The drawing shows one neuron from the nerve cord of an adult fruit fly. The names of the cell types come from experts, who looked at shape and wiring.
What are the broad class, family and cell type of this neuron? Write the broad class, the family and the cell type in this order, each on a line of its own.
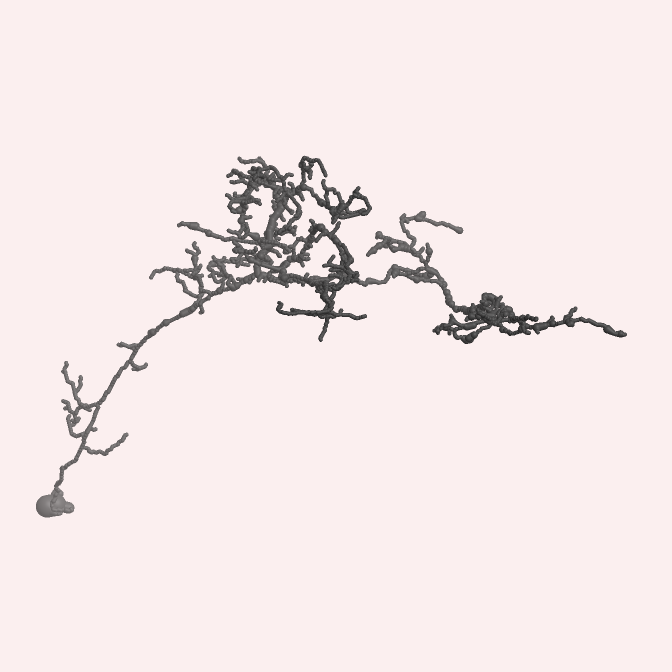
nerve-cord intrinsic neuron
hemilineage 07B
IN07B032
